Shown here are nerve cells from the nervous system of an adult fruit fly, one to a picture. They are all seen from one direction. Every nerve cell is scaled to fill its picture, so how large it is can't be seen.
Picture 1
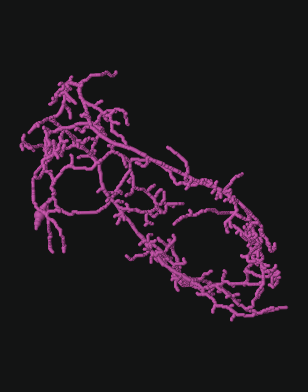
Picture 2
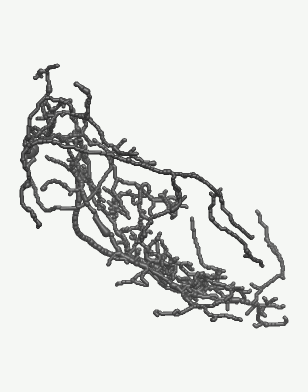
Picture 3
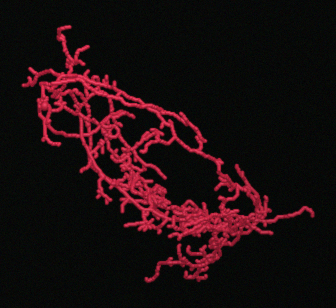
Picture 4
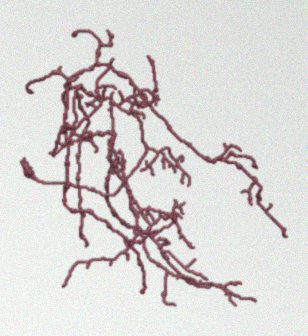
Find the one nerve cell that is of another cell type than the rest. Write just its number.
1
